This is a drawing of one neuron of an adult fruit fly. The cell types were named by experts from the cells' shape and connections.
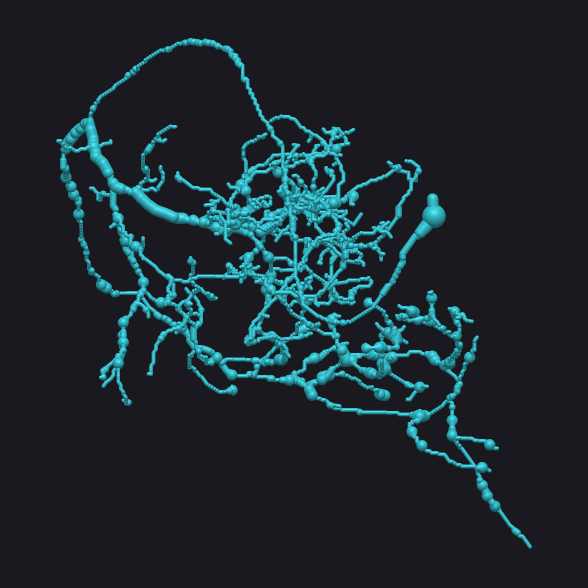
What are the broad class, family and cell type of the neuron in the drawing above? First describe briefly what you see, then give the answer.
As drawn here it is about as wide as it is tall. Its broad class is central-brain intrinsic neuron. Its family is hemilineage SLPal5. It is of cell type SLP073.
